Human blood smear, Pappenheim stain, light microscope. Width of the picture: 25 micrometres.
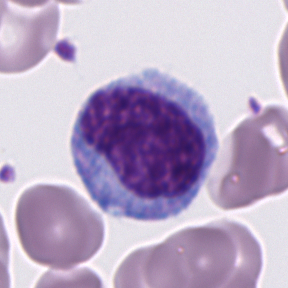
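Monocyte, the central cell in a stained smear of human peripheral blood. The cell outline is round, and the cell measures about 13 micrometres across. The nucleus lies off-centre toward the upper right and fills about 60% of the cell's area. Its chromatin is clumped, with paler patches between darker areas. The cytoplasmic rim is widest on the lower left.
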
